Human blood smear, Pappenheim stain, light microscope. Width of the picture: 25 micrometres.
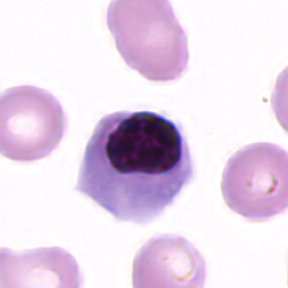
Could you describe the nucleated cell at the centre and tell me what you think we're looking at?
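Outline: irregular, with an angular corner at the lower left; the cell is about 10 micrometres across. Nucleus: off-centre, toward the top of the cell, with dark purple, coarsely clumped chromatin. Cytoplasm: a broad band below the nucleus. This cell is a normoblast.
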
